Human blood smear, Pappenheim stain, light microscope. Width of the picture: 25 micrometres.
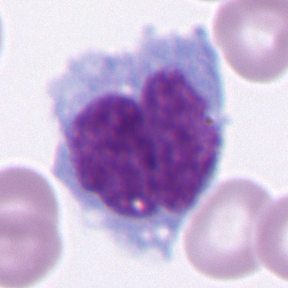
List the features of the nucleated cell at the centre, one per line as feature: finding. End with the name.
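Border: frayed, it seems, into fine ragged projections.
Nucleus: split into two lobes by a deep cleft coming in from the top.
Cytoplasm: pale grey-blue.
Spread: cytoplasm widest above and to the left of the nucleus.
Name: monocyte.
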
